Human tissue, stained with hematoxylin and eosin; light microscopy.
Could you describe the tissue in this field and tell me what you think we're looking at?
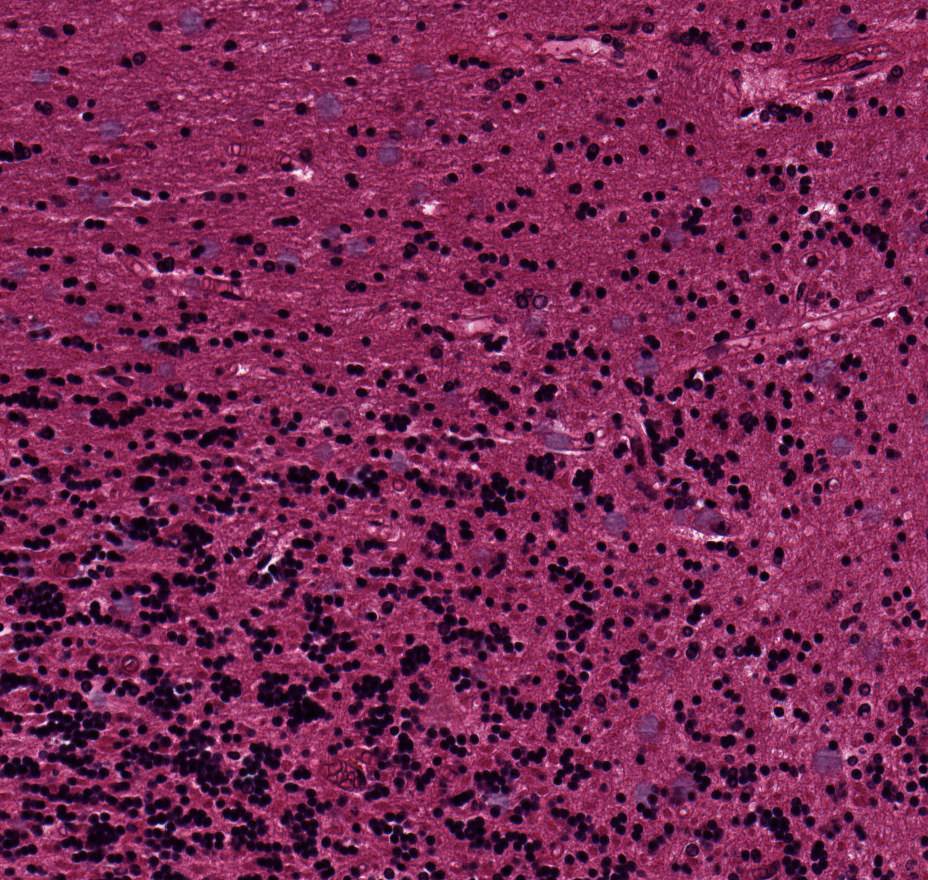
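You'll notice small, dark, round nuclei packed most tightly in the lower left, thinning out as you go toward the top. Down in the lower half they bunch into irregular clumps with pink strands running between them. Most show little or no cytoplasm around them. Across the upper right, a thin-walled small vessel with elongated nuclei runs at a slant. This is cerebellum.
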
